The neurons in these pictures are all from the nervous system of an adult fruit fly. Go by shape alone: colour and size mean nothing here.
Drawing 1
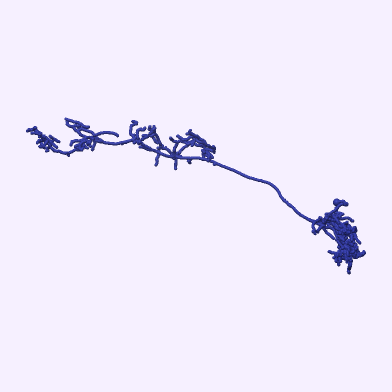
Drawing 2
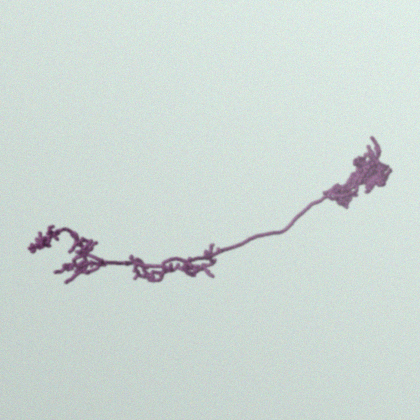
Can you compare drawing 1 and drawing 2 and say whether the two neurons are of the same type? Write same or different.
same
